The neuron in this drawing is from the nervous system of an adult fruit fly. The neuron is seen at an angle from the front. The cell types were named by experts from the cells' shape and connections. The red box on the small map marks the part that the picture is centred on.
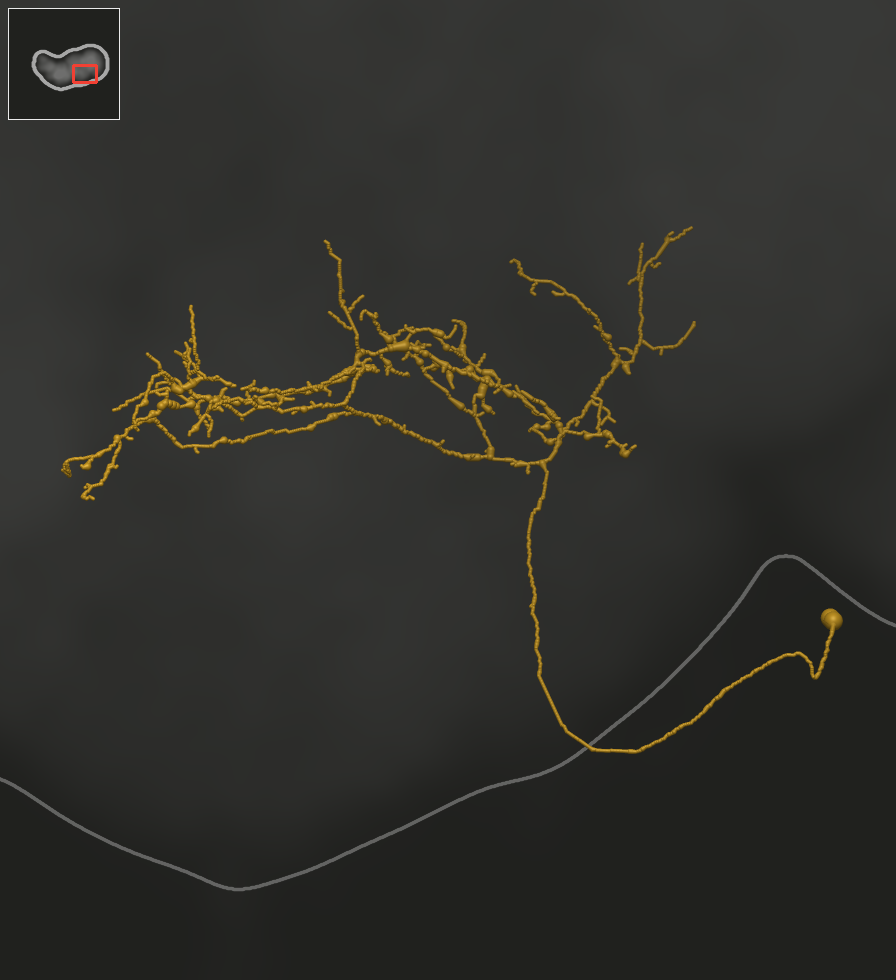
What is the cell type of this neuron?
AMMC004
